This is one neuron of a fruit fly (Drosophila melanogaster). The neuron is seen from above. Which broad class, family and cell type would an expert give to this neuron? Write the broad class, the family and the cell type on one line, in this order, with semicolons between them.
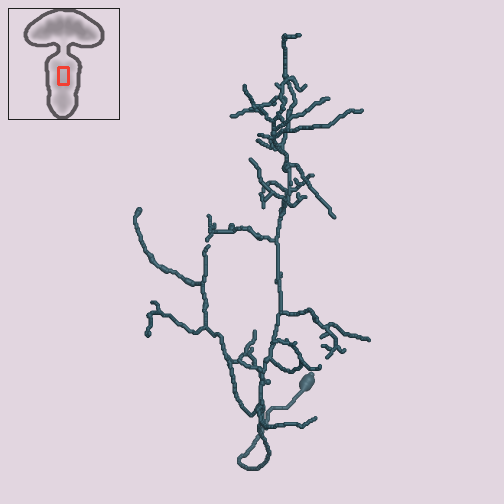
nerve-cord intrinsic neuron; hemilineage 05B; IN05B089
